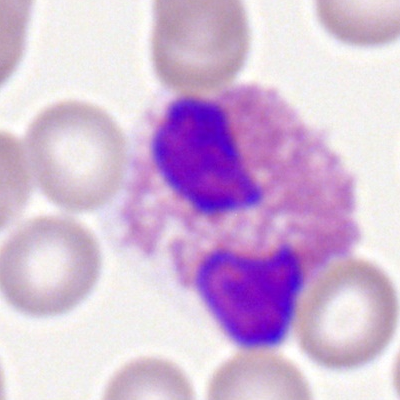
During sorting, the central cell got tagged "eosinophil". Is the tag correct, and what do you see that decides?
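The nucleus is in two lobes, and the cytoplasm is packed with coarse, round granules.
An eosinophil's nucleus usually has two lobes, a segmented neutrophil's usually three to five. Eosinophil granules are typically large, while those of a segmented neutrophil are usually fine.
On both counts the cell fits eosinophil and not segmented neutrophil. One lobe lies at the upper left of the cell and the other at the bottom, both staining a dense, dark purple.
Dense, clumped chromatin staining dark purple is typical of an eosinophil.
The cytoplasm is plentiful, taking up more of the cell than the nucleus, and its granules are pink.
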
